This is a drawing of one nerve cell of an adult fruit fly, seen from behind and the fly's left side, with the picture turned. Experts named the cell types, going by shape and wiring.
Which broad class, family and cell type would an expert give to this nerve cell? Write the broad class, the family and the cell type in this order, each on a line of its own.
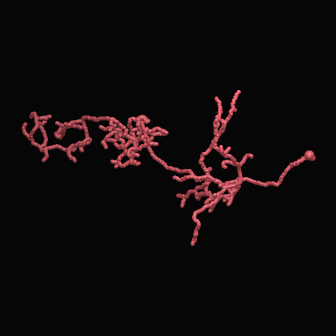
central-brain intrinsic neuron
class DAN
PAM06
